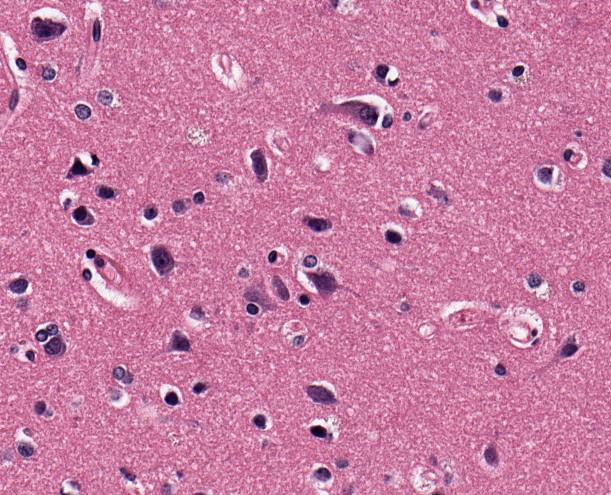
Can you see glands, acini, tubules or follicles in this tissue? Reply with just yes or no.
No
